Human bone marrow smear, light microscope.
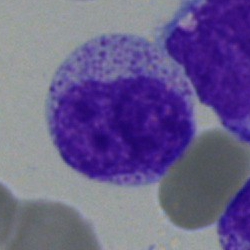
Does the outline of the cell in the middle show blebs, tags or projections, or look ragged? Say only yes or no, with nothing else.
No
